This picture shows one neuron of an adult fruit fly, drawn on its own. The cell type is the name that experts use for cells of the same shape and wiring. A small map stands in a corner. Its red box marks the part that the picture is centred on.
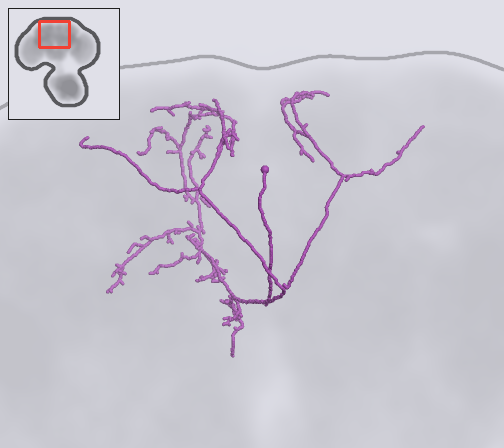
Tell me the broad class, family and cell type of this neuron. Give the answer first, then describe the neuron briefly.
Its broad class is central-brain intrinsic neuron. The family is hemilineage DM1_antero_dorsal. The cell type is CB3250. The cell body is in the middle of the picture. As drawn here it is wider than it is tall.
